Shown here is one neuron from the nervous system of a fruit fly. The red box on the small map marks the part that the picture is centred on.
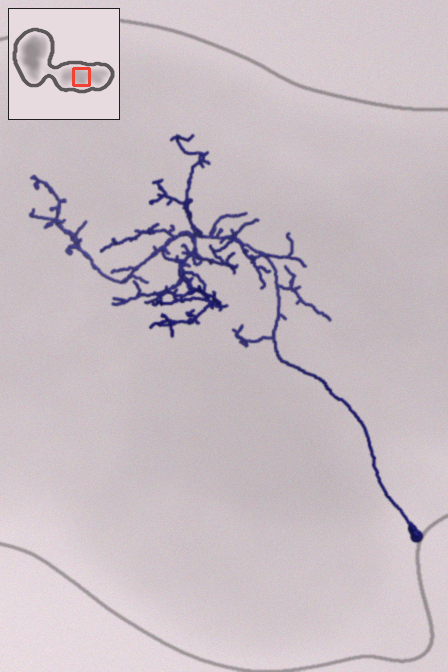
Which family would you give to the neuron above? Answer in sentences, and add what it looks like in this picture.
The family is hemilineage 03B. Its broad class is nerve-cord intrinsic neuron. The cell body is at the lower right of the picture. The picture shows dozens of branch ends.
